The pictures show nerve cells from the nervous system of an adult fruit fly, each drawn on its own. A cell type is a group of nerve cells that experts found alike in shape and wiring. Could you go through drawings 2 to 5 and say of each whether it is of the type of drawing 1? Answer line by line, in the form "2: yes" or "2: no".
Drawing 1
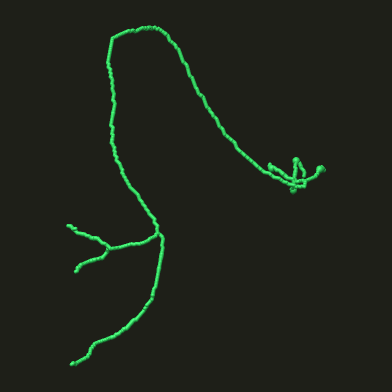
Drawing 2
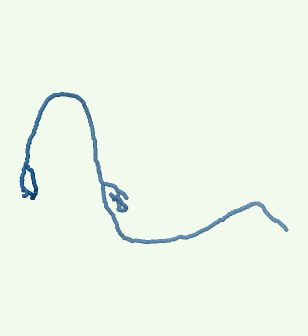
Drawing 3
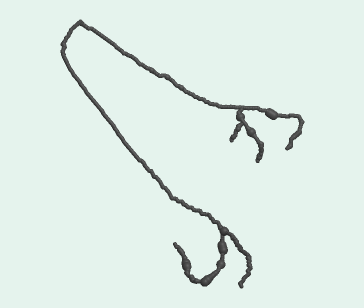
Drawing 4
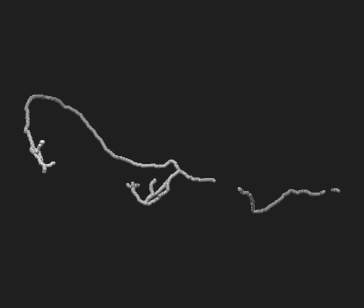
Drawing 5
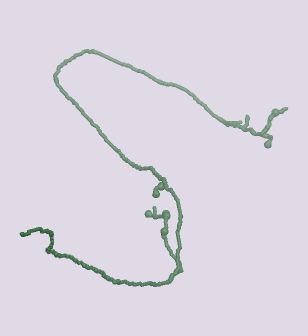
2: no
3: no
4: no
5: no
